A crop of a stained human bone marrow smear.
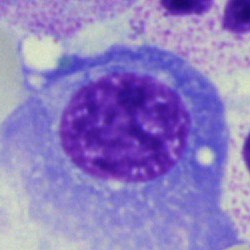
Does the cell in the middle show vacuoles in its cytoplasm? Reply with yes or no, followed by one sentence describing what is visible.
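Yes. A single small round clear vacuole lies in the cytoplasm just to the right of the nucleus.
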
